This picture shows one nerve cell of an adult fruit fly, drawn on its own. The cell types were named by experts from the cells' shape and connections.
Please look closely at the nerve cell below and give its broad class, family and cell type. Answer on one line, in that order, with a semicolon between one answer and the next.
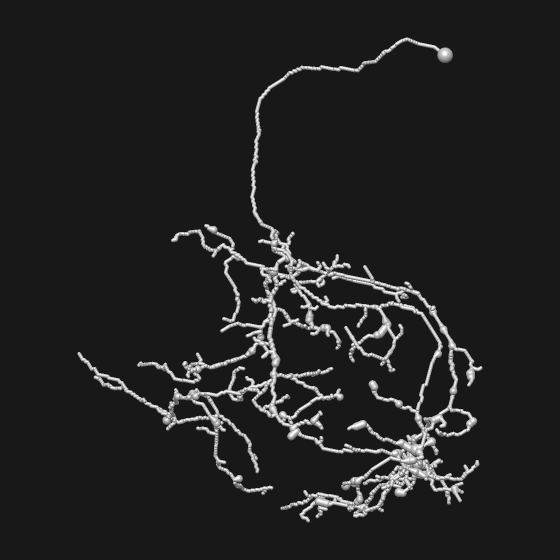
nerve-cord intrinsic neuron; hemilineage 14A; IN14A032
